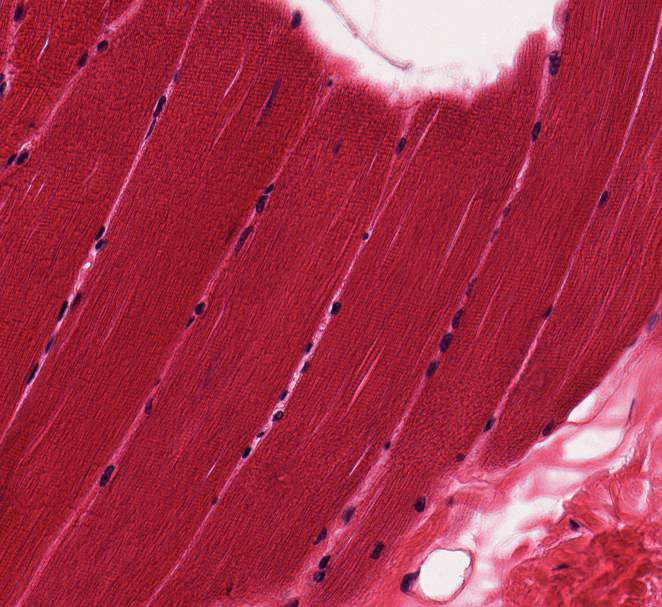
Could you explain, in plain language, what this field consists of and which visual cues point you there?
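What you're looking at is skeletal muscle. Notice where the nuclei sit: at the edges of the fibres, just beneath their borders, with many lined up in rows along each fibre.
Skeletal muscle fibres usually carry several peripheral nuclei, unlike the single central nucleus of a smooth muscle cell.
Now the cytoplasm: deeply and evenly eosinophilic, with faint transverse striations.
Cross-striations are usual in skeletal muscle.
The fibres are unbranched, with straight, even borders.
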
